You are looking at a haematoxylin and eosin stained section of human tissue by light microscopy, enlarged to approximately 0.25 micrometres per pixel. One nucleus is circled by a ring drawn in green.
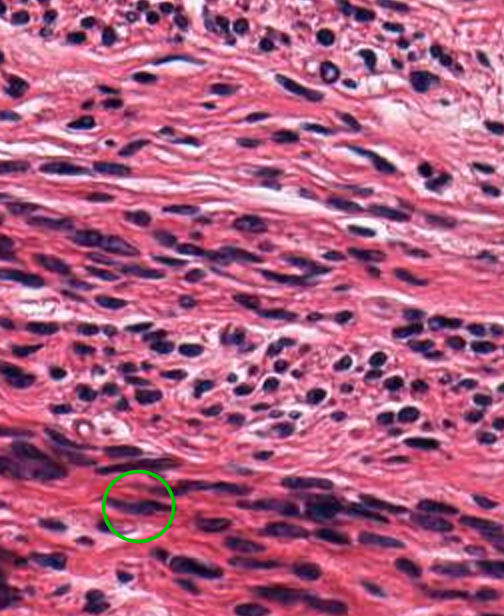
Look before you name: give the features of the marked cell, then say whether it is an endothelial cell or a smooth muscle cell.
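The nucleus is elongated and spindle-shaped, lying lengthwise in the cell. The nucleus is dark and evenly stained, about as dark as the neighbouring elongated nuclei. The cytoplasm is pink and drawn out into a long tapering body with no sharp border against its neighbours. The cell lies parallel to the surrounding spindle-shaped cells in a tightly packed band running in the same direction as the pink fibres. Type of cell: smooth muscle cell.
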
